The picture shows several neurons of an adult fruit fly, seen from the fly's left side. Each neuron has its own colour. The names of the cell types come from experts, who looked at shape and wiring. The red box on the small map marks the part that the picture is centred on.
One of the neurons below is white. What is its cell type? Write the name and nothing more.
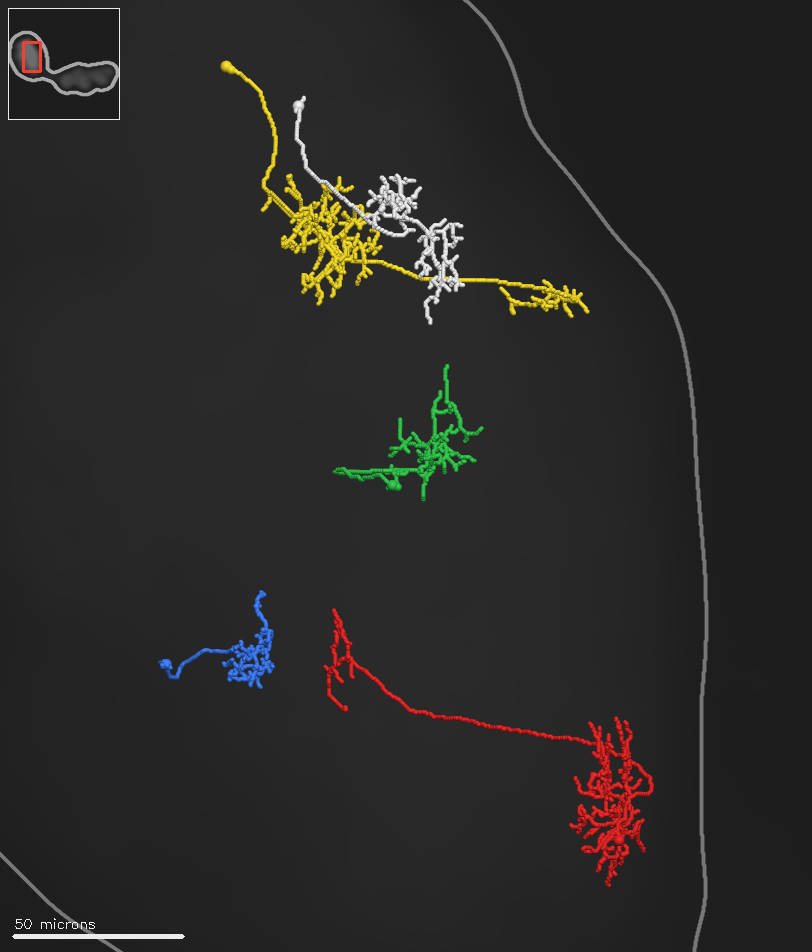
Mi16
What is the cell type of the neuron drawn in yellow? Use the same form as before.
Tm37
